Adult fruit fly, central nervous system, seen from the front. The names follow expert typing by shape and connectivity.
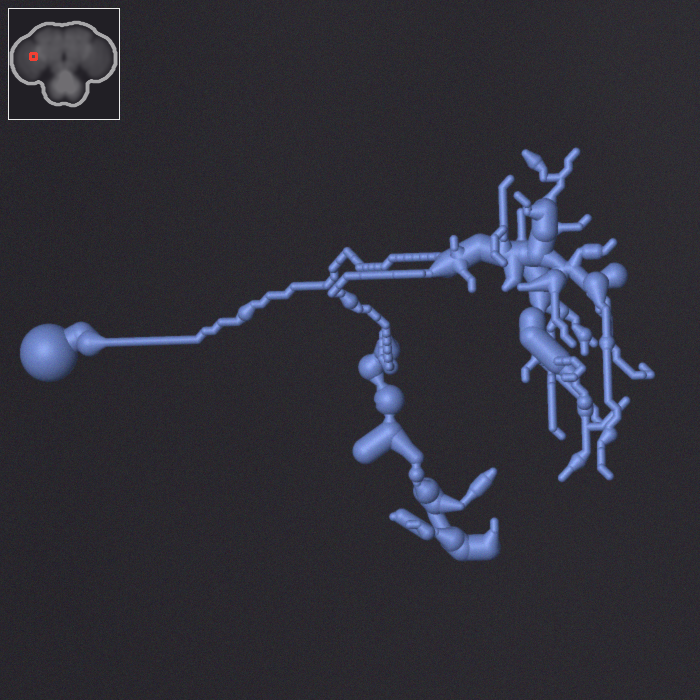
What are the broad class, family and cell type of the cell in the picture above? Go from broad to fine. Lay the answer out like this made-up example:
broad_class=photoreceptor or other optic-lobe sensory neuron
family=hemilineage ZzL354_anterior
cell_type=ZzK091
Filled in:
broad_class=optic-lobe intrinsic neuron
family=T
cell_type=T5c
